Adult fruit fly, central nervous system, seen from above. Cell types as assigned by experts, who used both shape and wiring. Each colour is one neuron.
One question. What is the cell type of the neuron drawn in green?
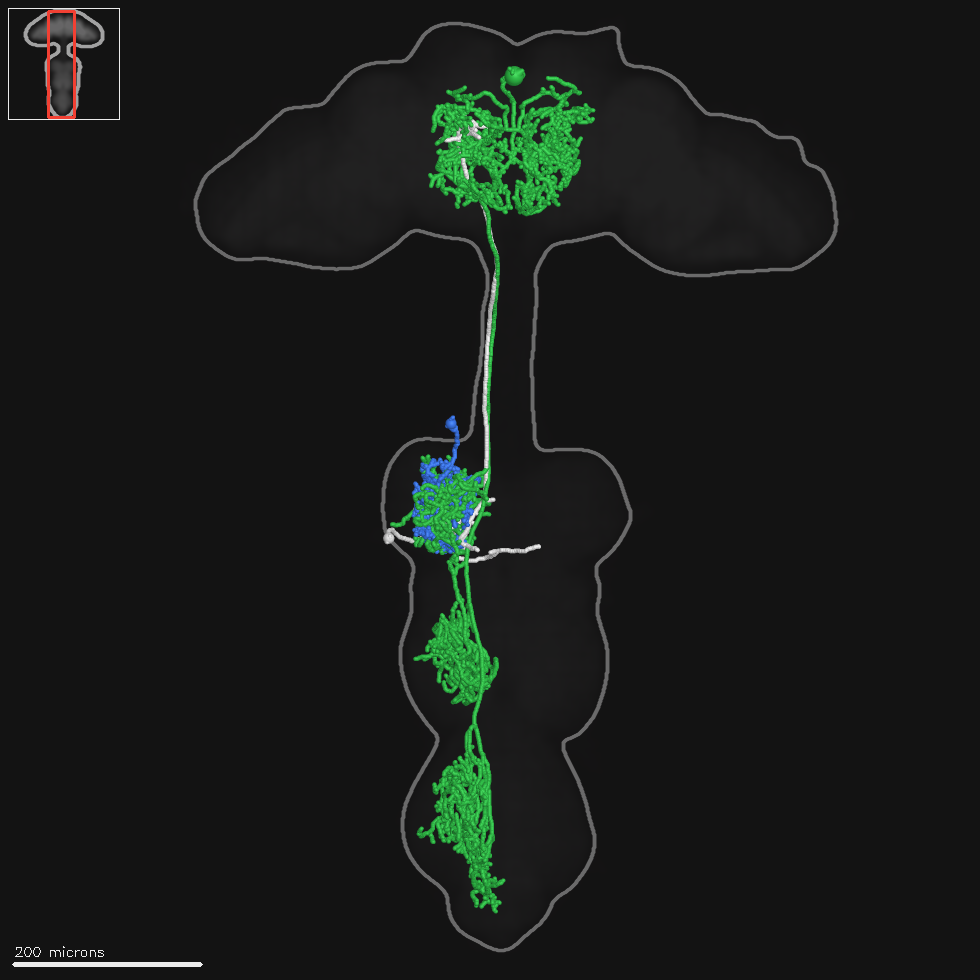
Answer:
DNg34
